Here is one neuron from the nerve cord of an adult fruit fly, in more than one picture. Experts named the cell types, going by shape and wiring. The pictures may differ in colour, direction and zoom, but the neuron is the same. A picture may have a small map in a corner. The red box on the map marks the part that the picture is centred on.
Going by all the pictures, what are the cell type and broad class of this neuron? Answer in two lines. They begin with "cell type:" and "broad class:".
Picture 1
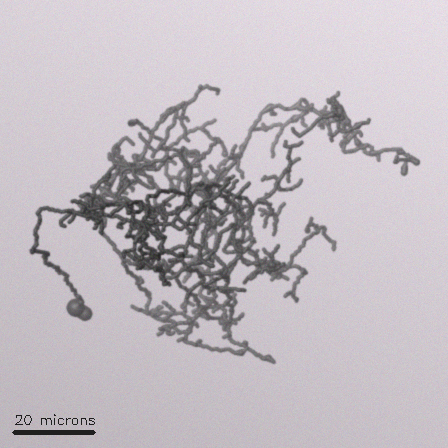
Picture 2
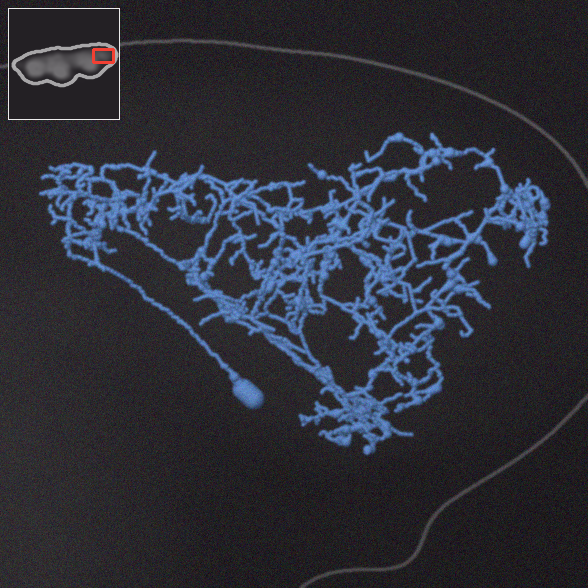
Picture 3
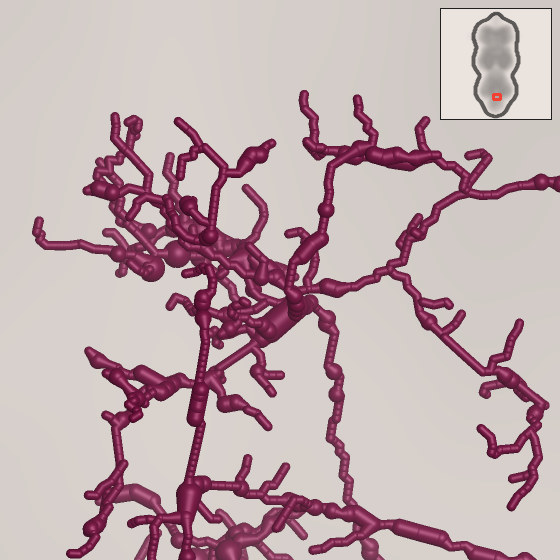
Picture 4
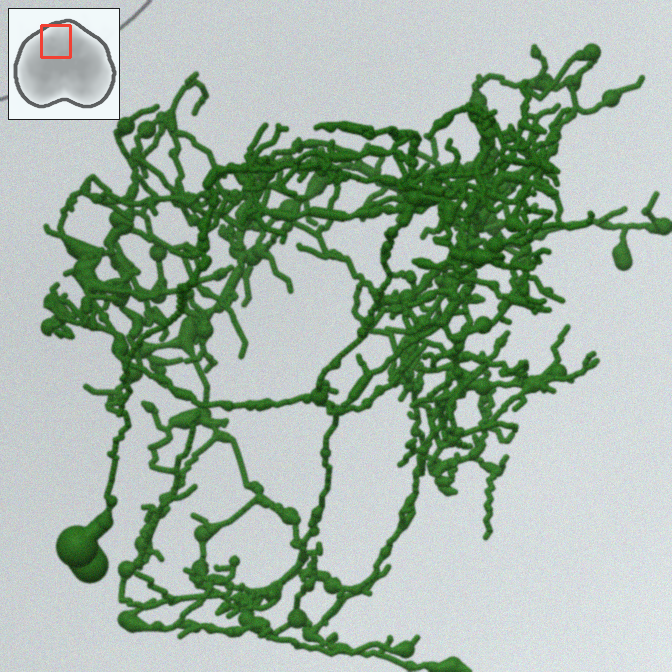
cell type: INXXX474
broad class: nerve-cord intrinsic neuron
